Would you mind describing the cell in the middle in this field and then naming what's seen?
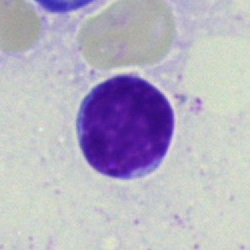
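Very thin rim of cytoplasm around the nucleus. Rim pale blue. No granules or vacuoles in the cytoplasm. Lymphocyte.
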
